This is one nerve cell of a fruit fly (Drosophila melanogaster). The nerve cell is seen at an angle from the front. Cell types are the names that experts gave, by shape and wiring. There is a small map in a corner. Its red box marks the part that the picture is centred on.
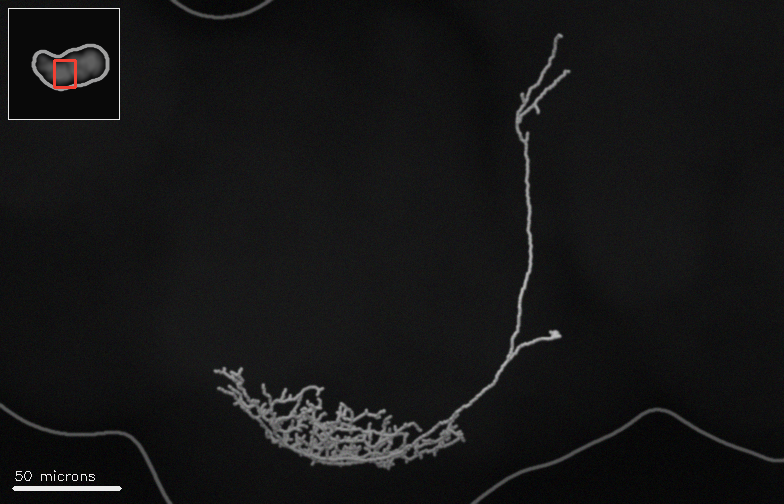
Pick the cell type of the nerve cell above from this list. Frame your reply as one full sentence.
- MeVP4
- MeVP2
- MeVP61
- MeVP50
By type, the nerve cell is MeVP4.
